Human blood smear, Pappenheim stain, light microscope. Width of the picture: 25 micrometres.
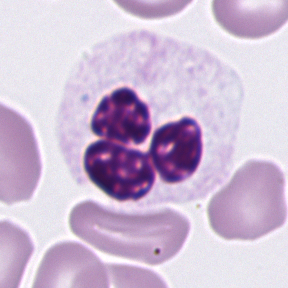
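Segmented neutrophil: following the nucleus, I count three separate lobes. Its chromatin is dark purple and coarsely clumped, with small paler patches between the clumps. Fine, faint lilac granules are sprinkled through the cytoplasm, and the outline stays smooth, with no surface projections.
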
